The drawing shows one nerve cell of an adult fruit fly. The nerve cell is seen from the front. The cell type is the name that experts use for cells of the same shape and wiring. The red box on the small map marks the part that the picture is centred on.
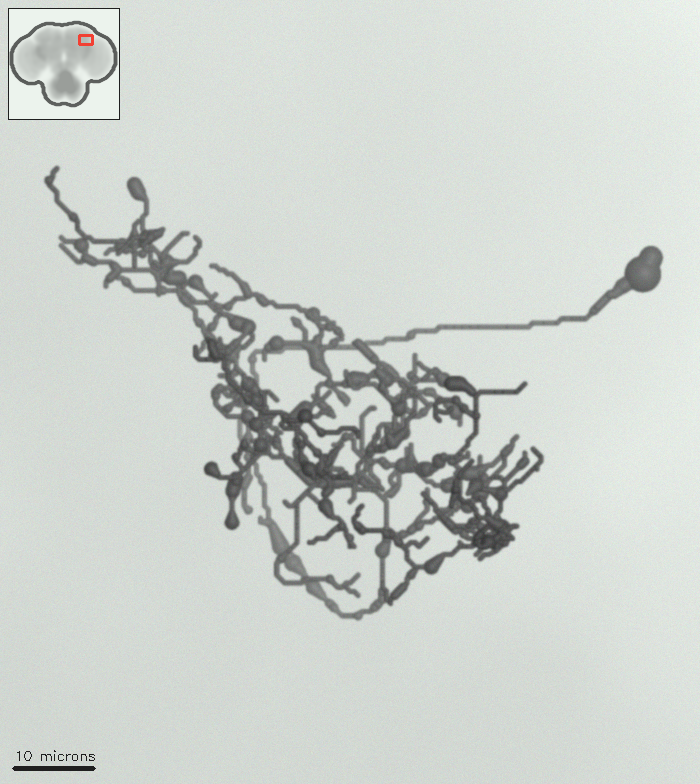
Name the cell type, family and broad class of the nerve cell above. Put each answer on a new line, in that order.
LHPV6k1
hemilineage SLPpl2
central-brain intrinsic neuron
